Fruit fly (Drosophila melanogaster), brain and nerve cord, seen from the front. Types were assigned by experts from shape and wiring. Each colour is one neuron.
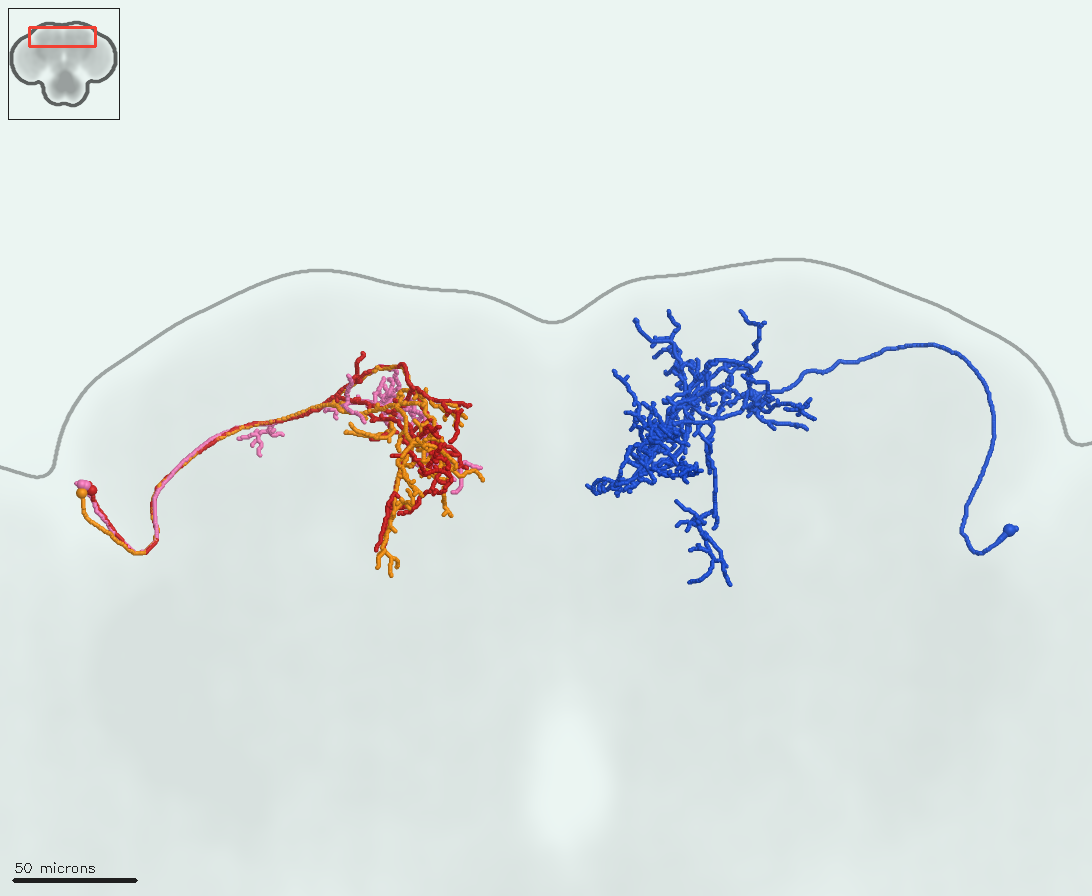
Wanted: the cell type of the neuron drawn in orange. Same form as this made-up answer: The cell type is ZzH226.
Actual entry: The cell type is CB1361.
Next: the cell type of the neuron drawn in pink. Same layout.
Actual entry: The cell type is SIP011.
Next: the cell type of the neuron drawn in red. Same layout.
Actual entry: The cell type is CB2230.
